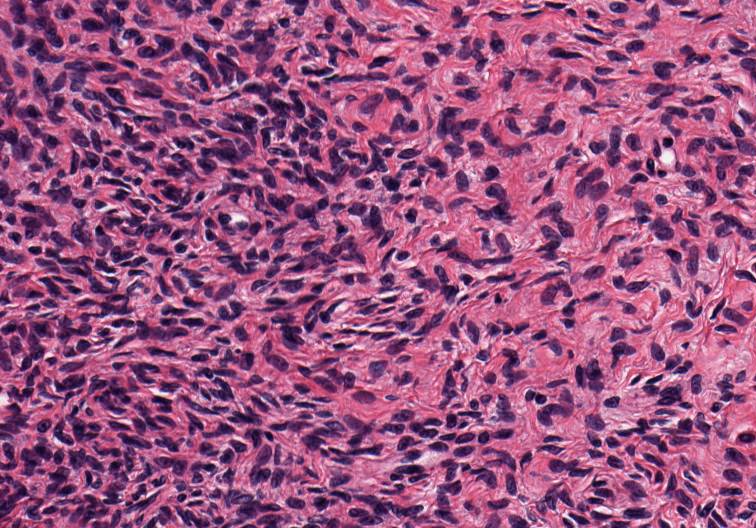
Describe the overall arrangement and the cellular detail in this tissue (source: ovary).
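Everything here is one densely cellular sheet of spindle-shaped cells, and I can't find epithelium anywhere. The cells gather into short bundles that head in varying directions and interlace. Their nuclei look elongated to oval and stain dark. There's only scant pink cytoplasm, and the cell borders are indistinct.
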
